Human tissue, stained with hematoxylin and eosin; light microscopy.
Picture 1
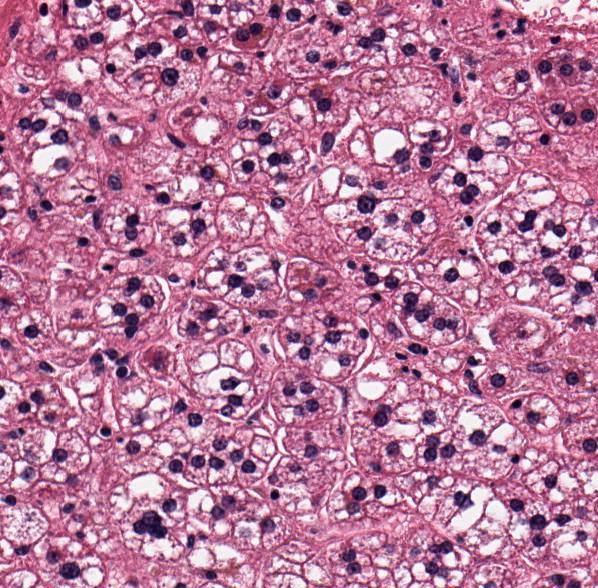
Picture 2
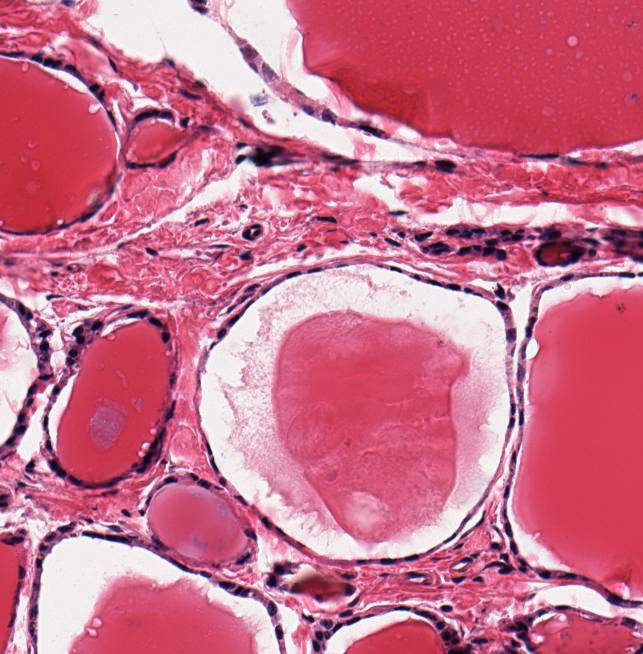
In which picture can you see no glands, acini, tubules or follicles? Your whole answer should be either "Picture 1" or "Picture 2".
Picture 1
